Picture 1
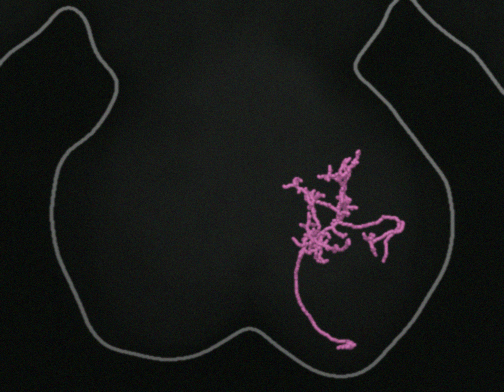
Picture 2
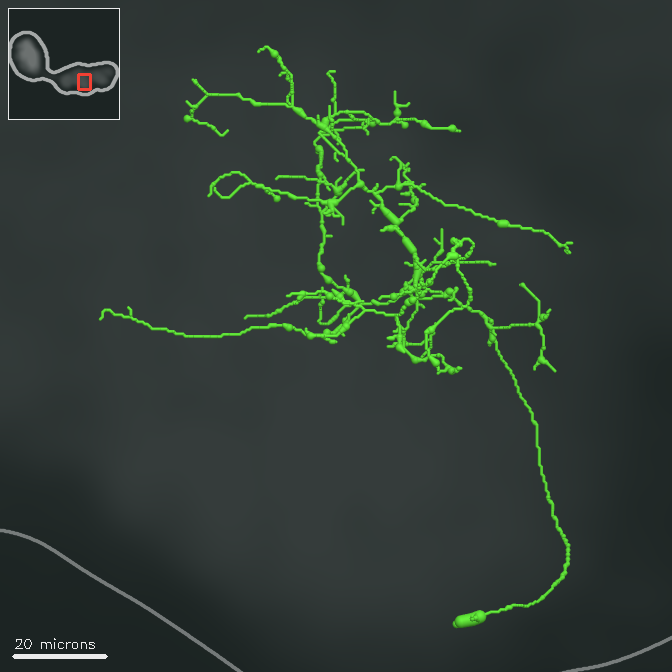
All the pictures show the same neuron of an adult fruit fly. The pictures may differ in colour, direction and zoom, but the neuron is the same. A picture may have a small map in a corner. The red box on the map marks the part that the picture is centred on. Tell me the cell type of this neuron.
IN04B108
